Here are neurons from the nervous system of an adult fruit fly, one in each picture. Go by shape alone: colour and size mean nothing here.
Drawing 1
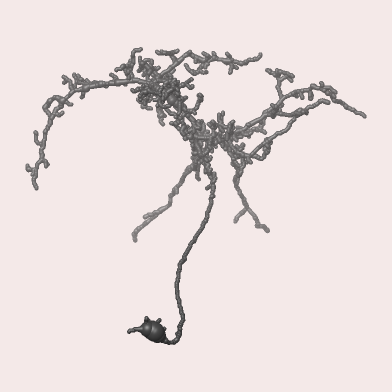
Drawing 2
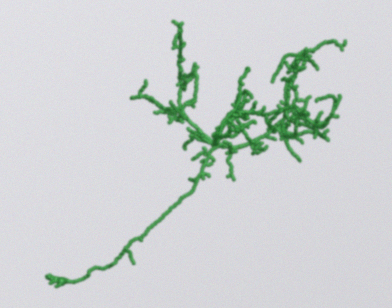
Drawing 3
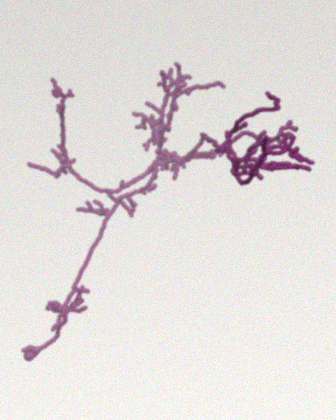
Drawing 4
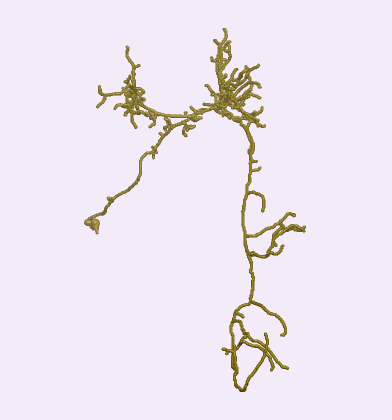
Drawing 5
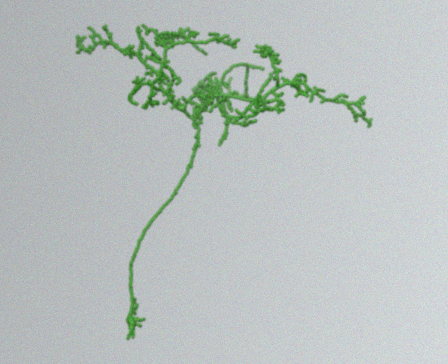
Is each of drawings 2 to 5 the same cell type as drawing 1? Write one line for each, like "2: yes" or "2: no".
2: no
3: no
4: no
5: yes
